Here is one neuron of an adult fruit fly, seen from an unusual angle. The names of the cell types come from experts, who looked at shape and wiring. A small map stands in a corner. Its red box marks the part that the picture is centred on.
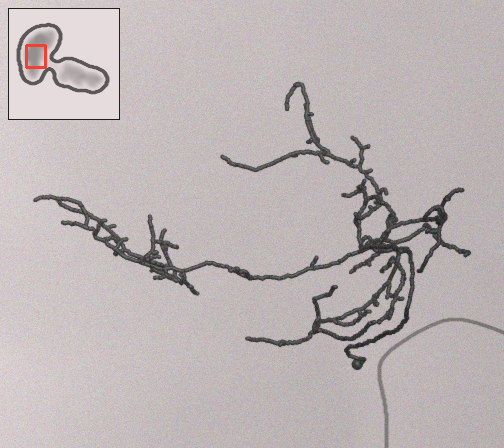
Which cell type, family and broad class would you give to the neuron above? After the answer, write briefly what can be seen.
The cell type is CB1918. The family is hemilineage LB3. Its broad class is central-brain intrinsic neuron. It is in the brain and does not reach the nerve cord. The cell body is at the lower right of the picture. Dozens of branch ends can be seen.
